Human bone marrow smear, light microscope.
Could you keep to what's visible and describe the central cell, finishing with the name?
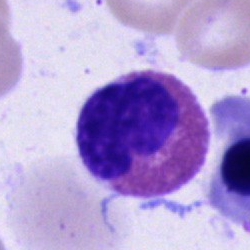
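Visible features: the outline is round and smooth, and the nucleus is displaced toward the upper left of the cell. Along the lower right side, the cytoplasm forms a crescent in which no vacuoles are present. This is an eosinophil.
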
